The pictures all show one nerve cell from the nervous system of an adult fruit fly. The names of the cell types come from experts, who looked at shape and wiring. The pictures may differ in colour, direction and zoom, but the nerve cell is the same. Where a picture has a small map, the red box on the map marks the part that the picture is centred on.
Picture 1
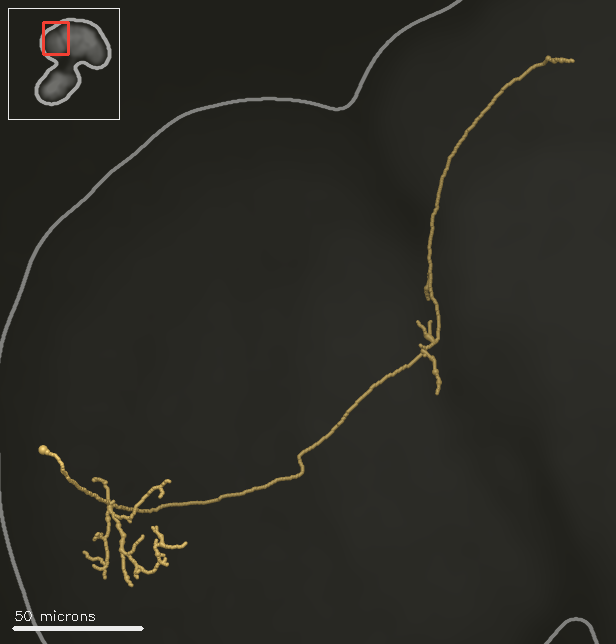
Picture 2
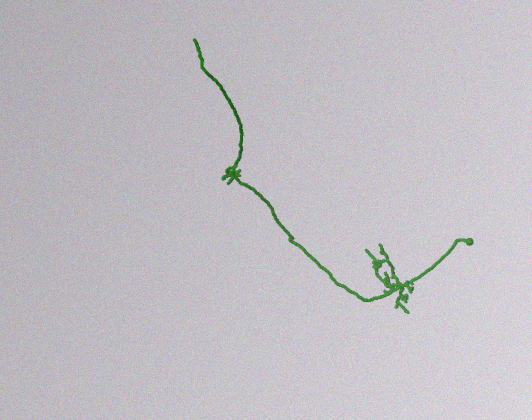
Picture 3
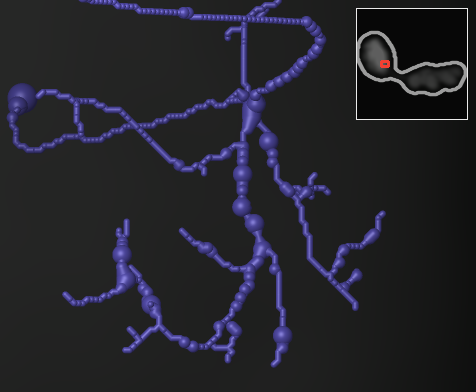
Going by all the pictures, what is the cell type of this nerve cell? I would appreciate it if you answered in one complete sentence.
With respect to cell type, this nerve cell is MeTu4b.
